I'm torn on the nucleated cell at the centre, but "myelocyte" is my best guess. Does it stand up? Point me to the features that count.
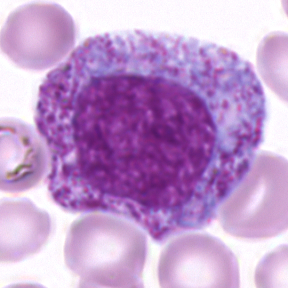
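Granules: many, reddish-purple, crowding the cytoplasm.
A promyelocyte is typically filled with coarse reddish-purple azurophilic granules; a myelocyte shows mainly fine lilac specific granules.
Granule colour: goes with promyelocyte, not myelocyte. Cytoplasm between granules: pale bluish-lilac, with a paler, less granular zone to the right of the nucleus.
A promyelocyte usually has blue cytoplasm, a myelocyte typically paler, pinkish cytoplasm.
Bluish tinge: sides with promyelocyte. Outline: irregular, somewhat angular. Chromatin: mottled, patchy. Red cells lie against the lower edge. Verdict: not myelocyte; promyelocyte.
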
